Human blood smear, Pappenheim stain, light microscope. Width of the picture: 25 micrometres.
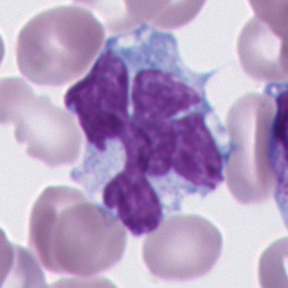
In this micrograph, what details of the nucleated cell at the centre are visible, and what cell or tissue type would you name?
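First, the nucleus: deep clefts split it into several lobes, arranged like a clover. Next, the chromatin: dark purple, fairly condensed and streaky in pattern. Then the nucleoli: none can be seen. Last, the cytoplasm: it shows no distinct granules. The cell is a monocyte.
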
